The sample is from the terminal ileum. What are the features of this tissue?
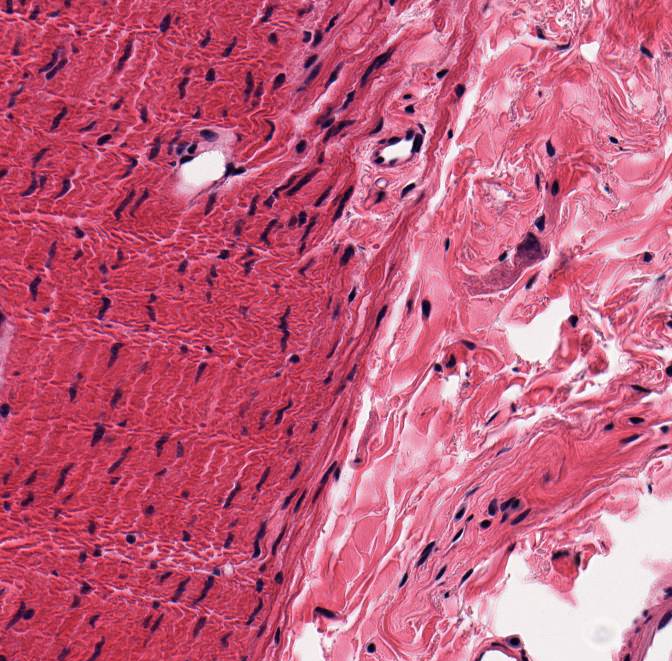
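Taking each component in turn, muscle nuclei are elongated, dark and scattered within the fibres. Muscle cytoplasm stains a deeper red than the adjacent connective tissue. That connective tissue, on the right, consists of wavy pale pink collagen bundles with scattered spindle-shaped nuclei. Finally, small vessels with open lumina lie near the muscle and connective tissue junction in the upper field.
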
